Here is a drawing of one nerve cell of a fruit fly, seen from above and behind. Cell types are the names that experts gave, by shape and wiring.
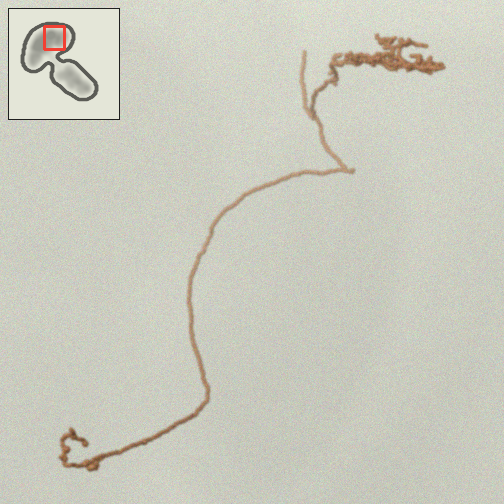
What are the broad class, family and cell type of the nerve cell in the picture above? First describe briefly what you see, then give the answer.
It is in the brain and does not reach the nerve cord. The drawing shows no cell body. Its broad class is visual projection neuron. The family is MeVP. It is of cell type MeVP6.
